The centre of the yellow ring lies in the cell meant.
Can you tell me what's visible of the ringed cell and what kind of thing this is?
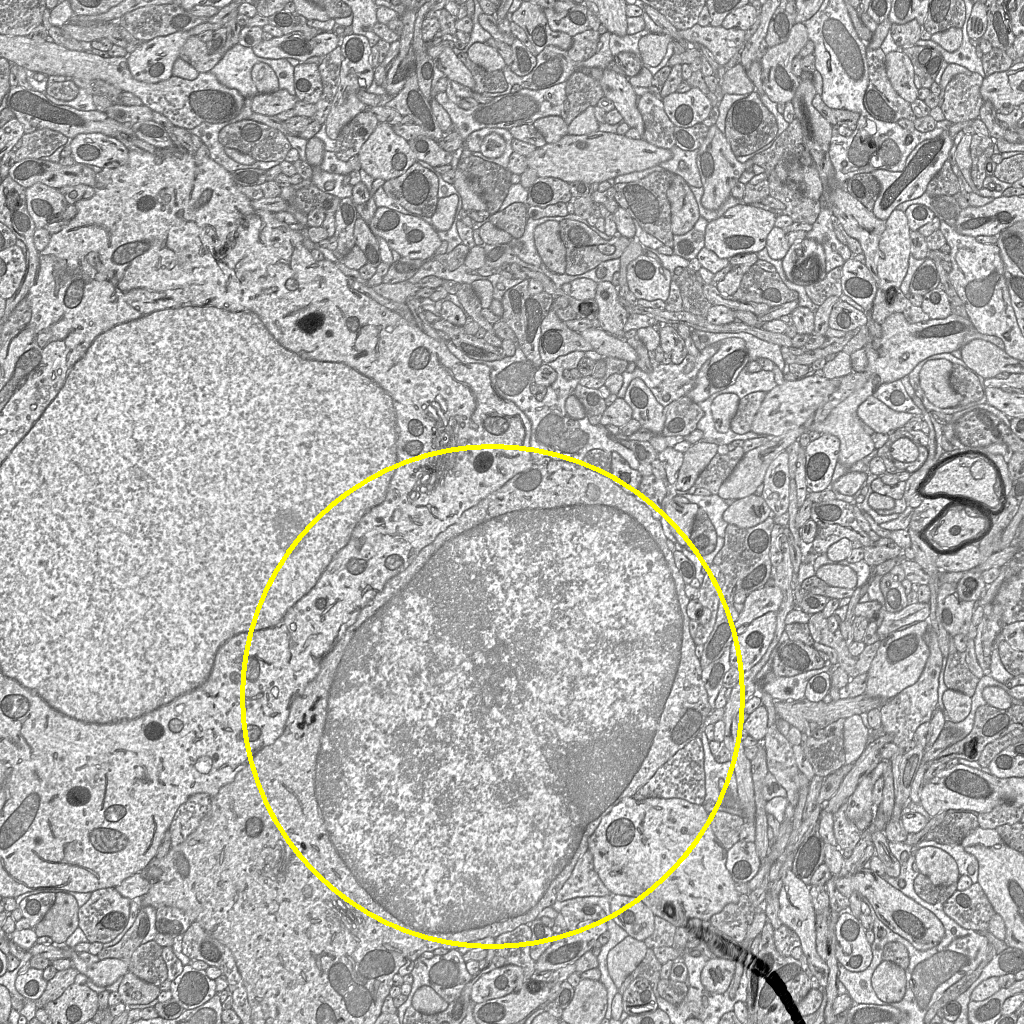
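Look at the nucleus here: a large oval, its long axis running from upper right to lower left, and its whole outline sits inside the picture. The envelope is smooth, with no deep folds. The chromatin breaks into large dark patches alternating with pale areas all through it. That's an oligodendrocyte.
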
